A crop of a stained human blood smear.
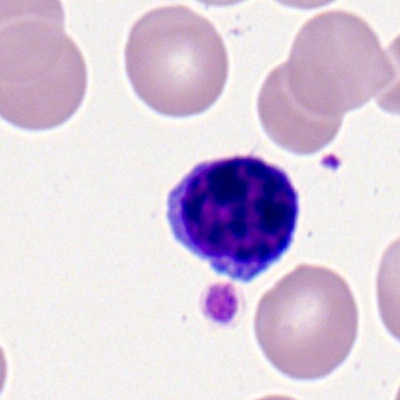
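Lymphocyte, the cell in the middle. Its chromatin strikes me as dark and coarsely clumped. The cytoplasm looks pale blue, and I can find no distinct granules in it. Just below the cell there is a small purple granular fragment.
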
